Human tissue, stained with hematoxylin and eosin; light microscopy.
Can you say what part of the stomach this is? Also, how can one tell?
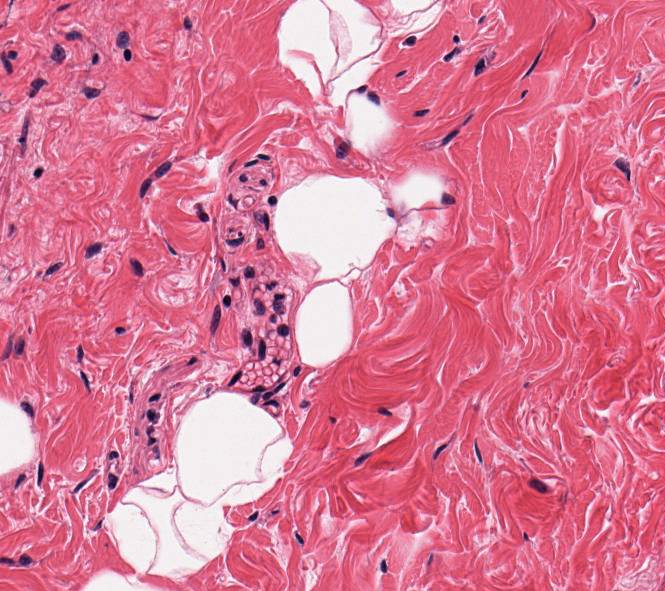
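This is dense connective tissue. Mostly I see dense pink collagen in wavy bundles running in many directions.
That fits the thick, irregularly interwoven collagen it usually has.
Between them lie only sparse, dark, slender spindle nuclei.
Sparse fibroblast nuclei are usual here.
A few empty rounded fat cell spaces make a loose vertical chain down the middle; no epithelium anywhere.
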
